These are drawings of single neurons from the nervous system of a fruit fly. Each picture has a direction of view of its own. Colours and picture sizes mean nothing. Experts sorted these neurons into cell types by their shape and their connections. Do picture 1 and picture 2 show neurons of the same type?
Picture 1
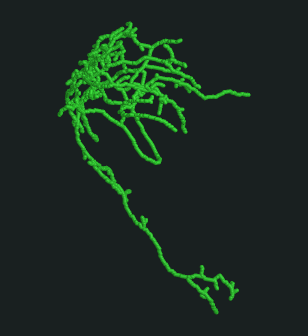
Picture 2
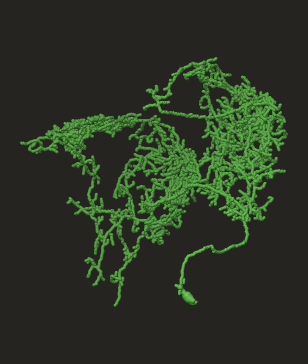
no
